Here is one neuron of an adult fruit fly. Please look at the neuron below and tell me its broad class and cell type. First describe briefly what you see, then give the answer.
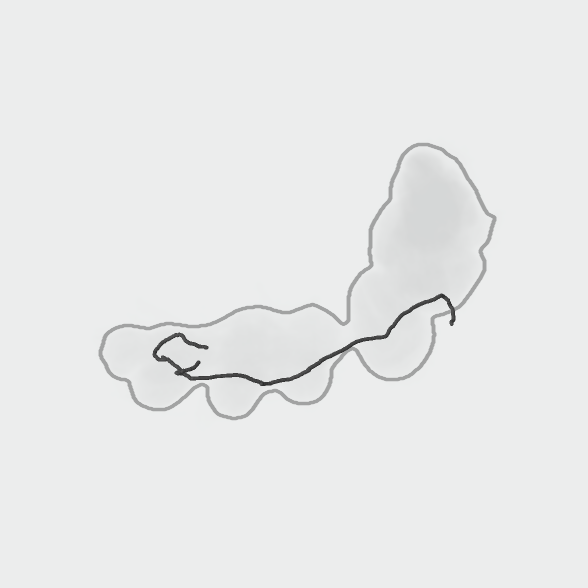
No cell body is drawn. As drawn here it is more than twice as wide as it is tall. It is a sensory neuron descending to the nerve cord. It is of cell type LN-DN2.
